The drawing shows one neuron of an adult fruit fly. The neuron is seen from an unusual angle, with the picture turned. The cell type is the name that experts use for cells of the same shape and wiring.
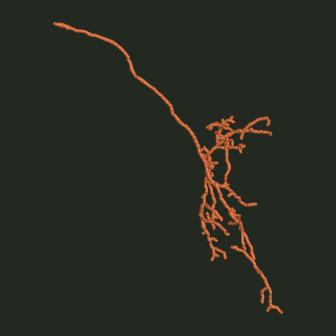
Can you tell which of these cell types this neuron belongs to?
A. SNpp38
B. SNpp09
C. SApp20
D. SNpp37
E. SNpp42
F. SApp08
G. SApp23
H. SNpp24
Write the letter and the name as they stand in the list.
B. SNpp09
